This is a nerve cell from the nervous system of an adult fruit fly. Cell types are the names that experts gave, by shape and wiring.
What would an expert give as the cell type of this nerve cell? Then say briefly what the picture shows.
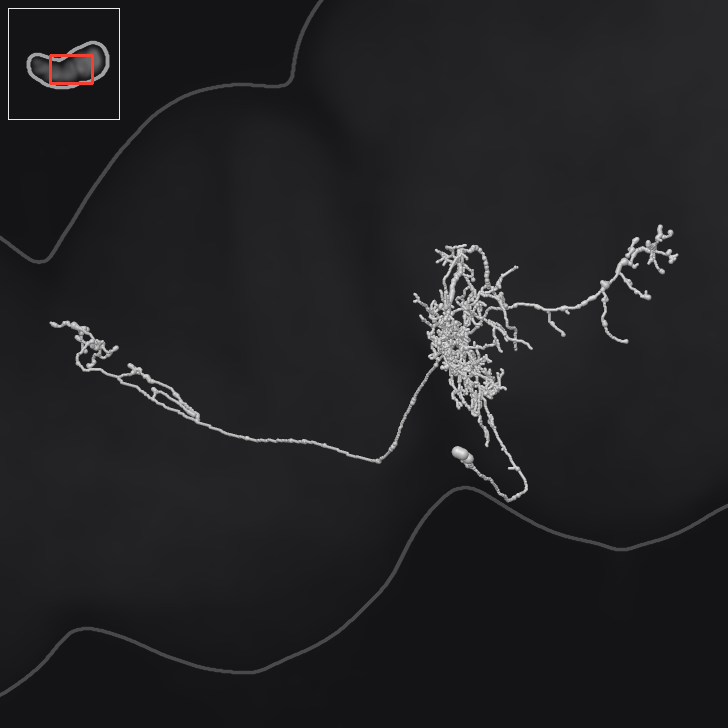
It is of cell type DNge072. This is a descending neuron. The picture shows dozens of branch ends. In this view it is wider than it is tall.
